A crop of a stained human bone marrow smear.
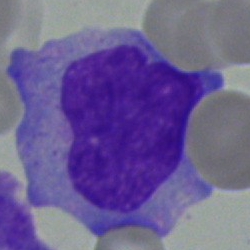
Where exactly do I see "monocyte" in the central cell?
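Cell is a monocyte. Outline irregular, several small pointed projections along the edge. Cytoplasm pale greyish blue, holding a few fine purple dots, mainly on the left side. No vacuoles in the cytoplasm.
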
